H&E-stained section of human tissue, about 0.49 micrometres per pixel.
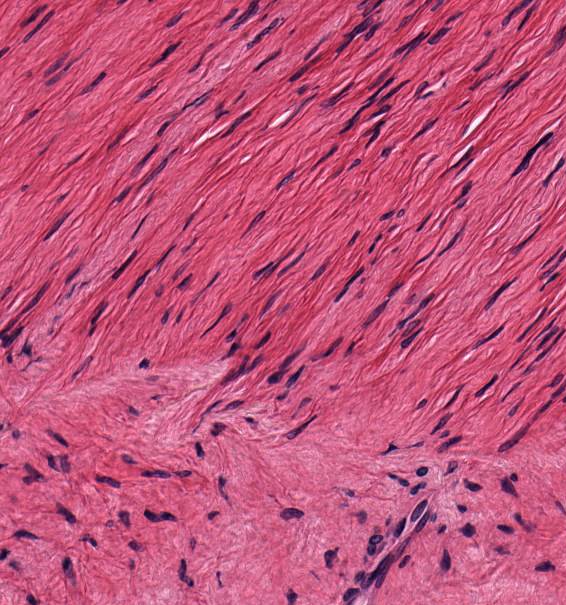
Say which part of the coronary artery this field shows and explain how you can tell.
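That's the tunica media, the dense band across the upper two-thirds. Its fibres are closely packed and parallel, its nuclei are elongated and spindle-shaped and run with them, and it stains a deeper red-pink than the tissue beneath, which is what gives it away.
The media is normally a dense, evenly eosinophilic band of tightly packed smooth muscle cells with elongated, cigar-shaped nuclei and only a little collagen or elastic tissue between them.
The lower third is looser and paler pink, and there's no epithelium anywhere in the field.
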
